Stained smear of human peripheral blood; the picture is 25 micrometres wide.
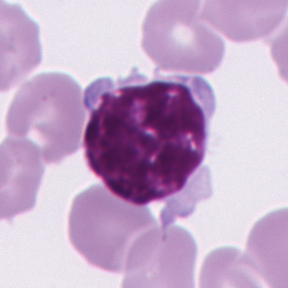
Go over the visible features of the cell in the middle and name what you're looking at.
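To begin, the nucleus measures about 11 micrometres across. Next, its chromatin is dense and dark purple, broken by thin pale cracks. Then the cytoplasm, a scant, pale greyish-lilac rim seen mostly along the top of the cell. After that, the edges: the upper edge is ragged with small pale projections, and the outline overall is irregular rather than smoothly round. Last, the name: this is a typical lymphocyte.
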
